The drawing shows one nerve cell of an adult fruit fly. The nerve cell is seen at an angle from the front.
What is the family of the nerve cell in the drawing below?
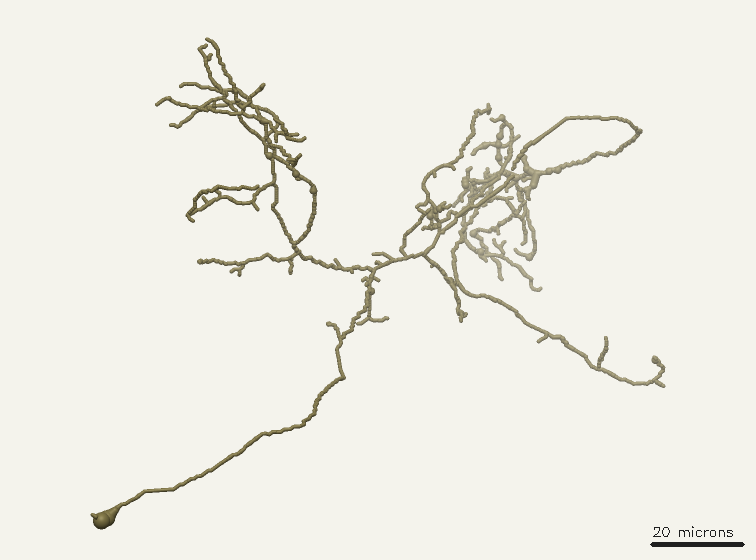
hemilineage LALv1_ventral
